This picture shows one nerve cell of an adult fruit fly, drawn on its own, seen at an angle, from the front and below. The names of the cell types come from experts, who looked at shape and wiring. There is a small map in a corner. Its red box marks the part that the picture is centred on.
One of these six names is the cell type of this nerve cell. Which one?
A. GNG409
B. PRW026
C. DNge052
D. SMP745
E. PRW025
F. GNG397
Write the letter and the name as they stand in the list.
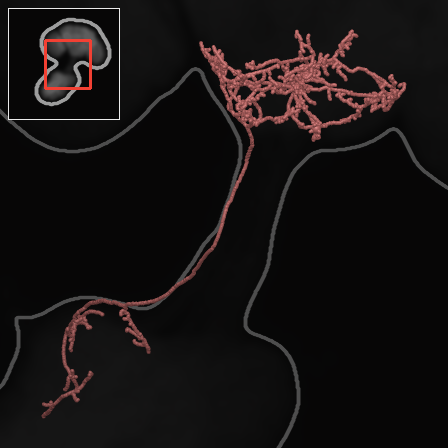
C. DNge052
